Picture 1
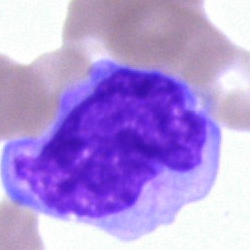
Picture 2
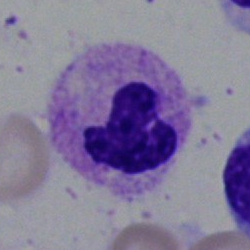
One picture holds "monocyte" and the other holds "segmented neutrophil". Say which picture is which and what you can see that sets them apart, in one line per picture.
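The cell in picture 1 is a monocyte. The nucleus fills most of the cell.
The cell in picture 2 is a segmented neutrophil. The cytoplasm is abundant and pale pinkish-lilac.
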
